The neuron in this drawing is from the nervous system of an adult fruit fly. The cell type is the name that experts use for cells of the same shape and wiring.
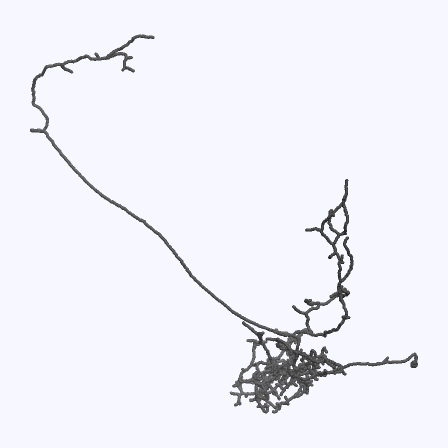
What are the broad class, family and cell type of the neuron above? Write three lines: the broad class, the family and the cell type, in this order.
central-brain intrinsic neuron
hemilineage VLPl&d1_lateral
AVLP722m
